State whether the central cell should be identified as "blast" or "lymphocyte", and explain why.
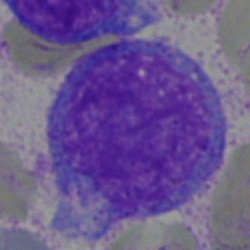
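The cell is a blast, not a lymphocyte. Its chromatin is finely granular and fairly even throughout the nucleus.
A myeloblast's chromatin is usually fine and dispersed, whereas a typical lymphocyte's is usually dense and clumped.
The fine chromatin here agrees with the former. A pale blue cytoplasmic bulge projects from the lower left of an otherwise roughly round outline.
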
